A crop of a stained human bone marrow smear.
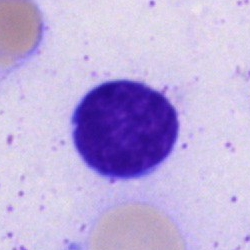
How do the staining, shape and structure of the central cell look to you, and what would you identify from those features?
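Round and smooth: that is the outline of this cell. Cytoplasm is scant, at most a very thin rim around the nucleus. The chromatin is dark and condensed, with only faint lighter streaks, and no nucleoli are visible. This is a lymphocyte.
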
